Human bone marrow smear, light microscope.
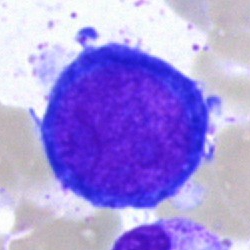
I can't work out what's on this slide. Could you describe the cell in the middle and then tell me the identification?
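Round in outline, the cell has finely granular chromatin spread evenly throughout the nucleus. Its cytoplasm shows no granules. A small rounded bleb projects from the upper left edge. This cell is a proerythroblast.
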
